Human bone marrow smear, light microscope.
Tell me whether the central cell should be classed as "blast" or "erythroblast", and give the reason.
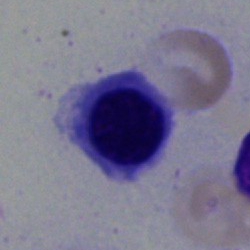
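This is an erythroblast, not a blast. The nuclear chromatin is dense and very dark purple, and no nucleolus is seen.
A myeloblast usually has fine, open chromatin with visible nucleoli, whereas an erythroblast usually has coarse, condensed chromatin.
The blue cytoplasm rim is widest left of the nucleus, and the cell outline is ragged and frayed along its left edge.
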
